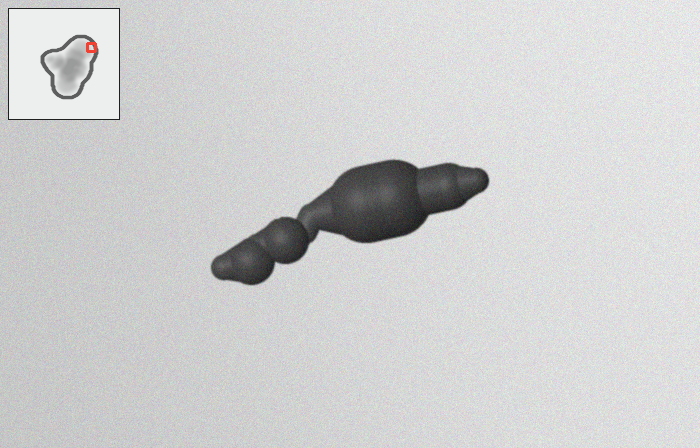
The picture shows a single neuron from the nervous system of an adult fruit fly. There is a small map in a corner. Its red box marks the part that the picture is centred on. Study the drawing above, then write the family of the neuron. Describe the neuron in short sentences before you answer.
The drawing shows no cell body. In this view it is more than twice as wide as it is tall. It is a photoreceptor or other optic-lobe sensory neuron. Its family is called class visual.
